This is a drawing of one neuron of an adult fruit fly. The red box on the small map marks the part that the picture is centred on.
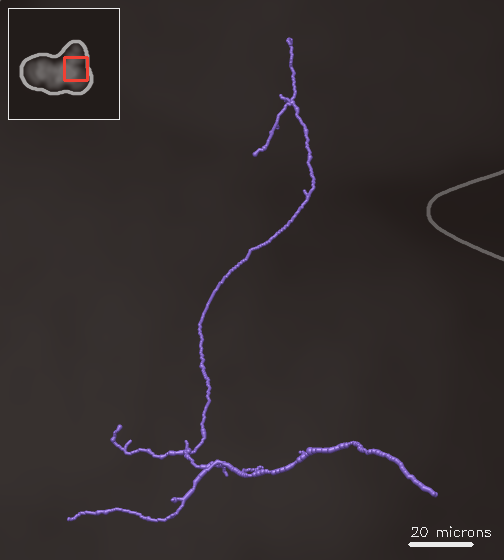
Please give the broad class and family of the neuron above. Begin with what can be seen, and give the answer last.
From top to bottom in the picture it spans about 160 microns. As drawn here it is taller than it is wide. This is a sensory neuron entering the nerve cord. Its family is called class mechanosensory proprioceptive.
